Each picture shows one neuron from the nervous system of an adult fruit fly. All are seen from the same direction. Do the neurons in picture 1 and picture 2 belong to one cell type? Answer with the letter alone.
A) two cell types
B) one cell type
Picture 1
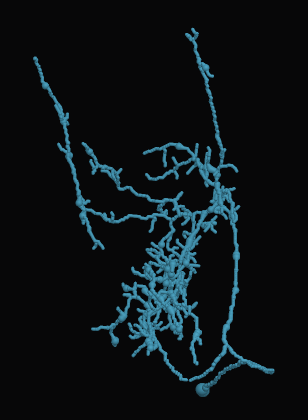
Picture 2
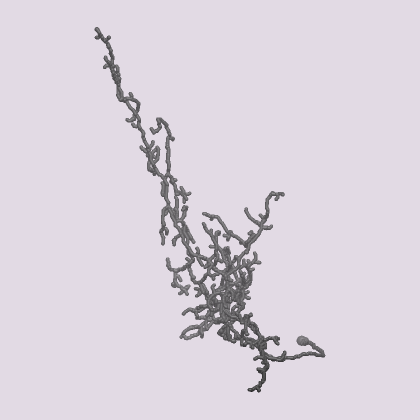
B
